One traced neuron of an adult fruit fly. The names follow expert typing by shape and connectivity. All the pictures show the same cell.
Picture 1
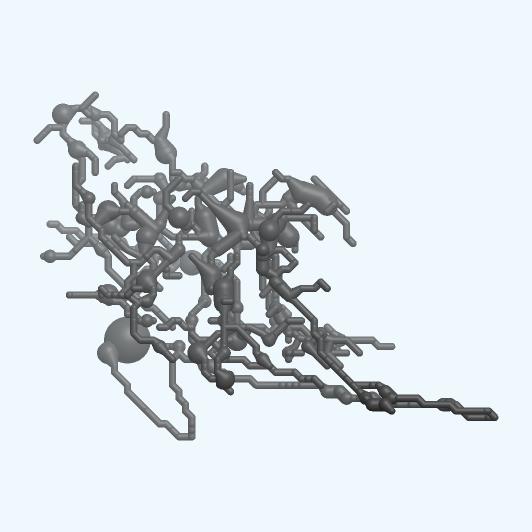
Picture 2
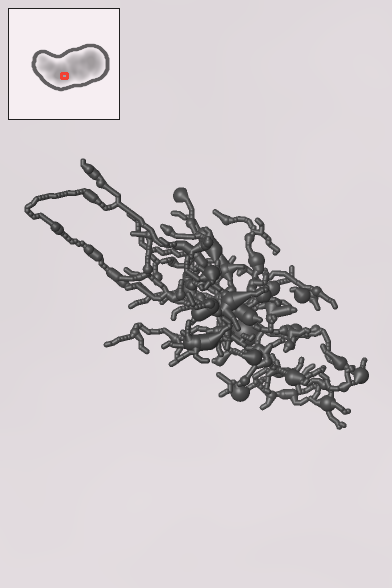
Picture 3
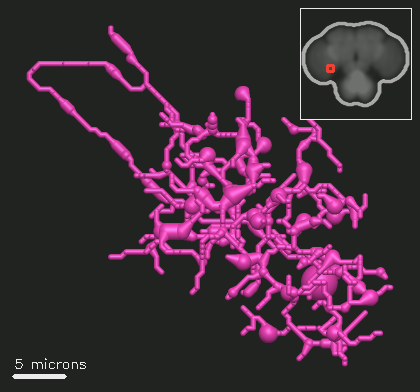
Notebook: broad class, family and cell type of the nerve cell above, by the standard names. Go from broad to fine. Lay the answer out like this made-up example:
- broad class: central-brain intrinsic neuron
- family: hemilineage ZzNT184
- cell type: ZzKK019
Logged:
- broad class: optic-lobe intrinsic neuron
- family: LPi
- cell type: LPi3a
